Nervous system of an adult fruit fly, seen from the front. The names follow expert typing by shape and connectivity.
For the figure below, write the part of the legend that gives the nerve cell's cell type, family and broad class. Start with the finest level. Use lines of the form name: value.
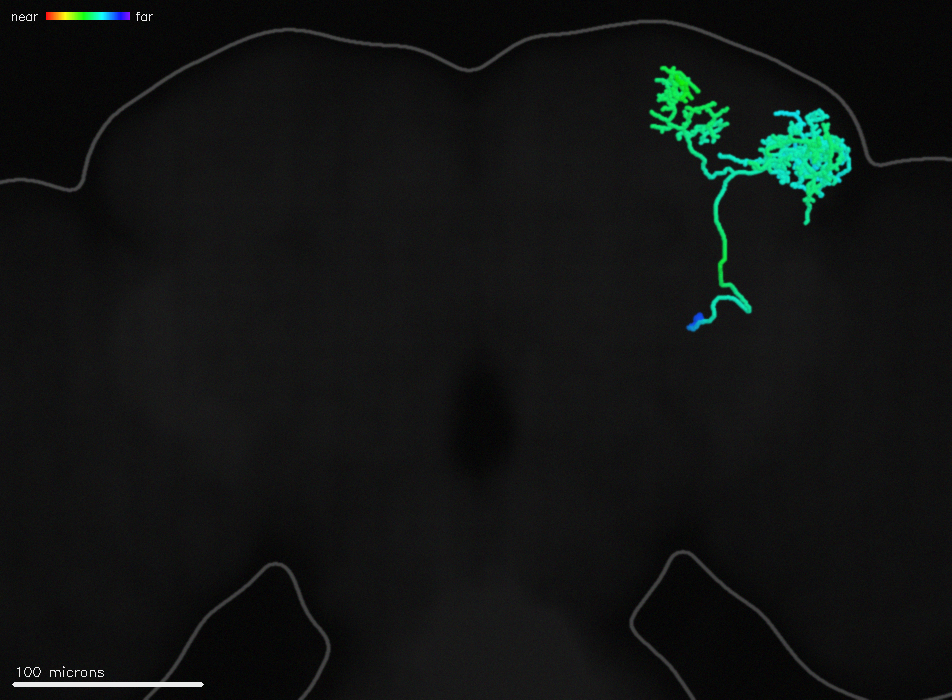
cell type: LHPV7a1
family: hemilineage VLPl&p1_posterior
broad class: central-brain intrinsic neuron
